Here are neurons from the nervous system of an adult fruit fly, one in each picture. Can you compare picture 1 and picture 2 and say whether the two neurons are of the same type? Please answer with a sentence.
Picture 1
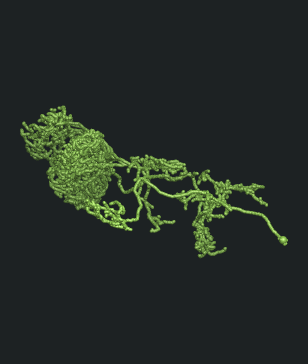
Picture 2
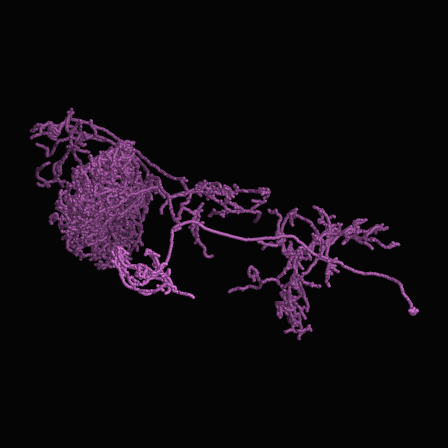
They are of the same cell type.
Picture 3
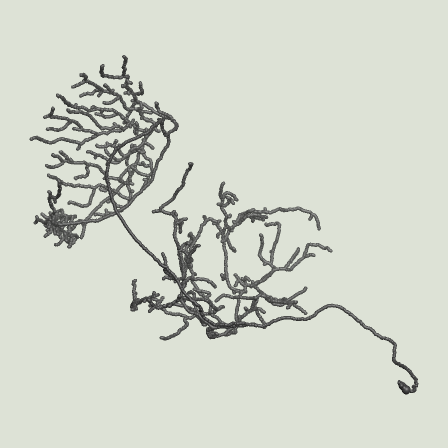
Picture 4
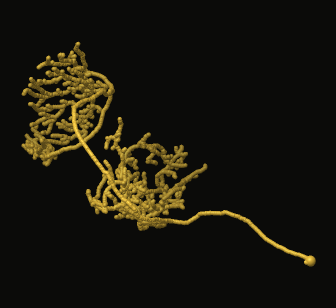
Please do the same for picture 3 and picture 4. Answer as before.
They are of the same cell type.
